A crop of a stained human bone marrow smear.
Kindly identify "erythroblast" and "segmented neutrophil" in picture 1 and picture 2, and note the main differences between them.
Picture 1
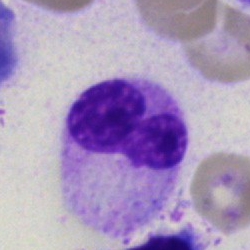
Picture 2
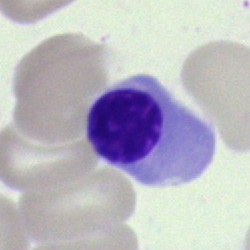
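The first picture shows a segmented neutrophil, and the second an erythroblast. Look at the nuclei: in the first, the chromatin is dark purple and clumped, while in the second the nucleus lies off-centre toward the left, with no distinct nucleolus to be seen. The cytoplasm differs too, pale lilac in the segmented neutrophil and pale blue in the erythroblast, where it spreads broadly to the right of the nucleus.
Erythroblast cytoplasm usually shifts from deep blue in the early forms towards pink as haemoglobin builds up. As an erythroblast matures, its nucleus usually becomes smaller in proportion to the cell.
Purple granules lie scattered just outside the lower right edge of the segmented neutrophil, whereas the erythroblast's cytoplasm shows no granules. Now follow the erythroblast's outline: it is smooth, without projections. Beside the right side of the segmented neutrophil you will also find a red cell lying close by.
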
